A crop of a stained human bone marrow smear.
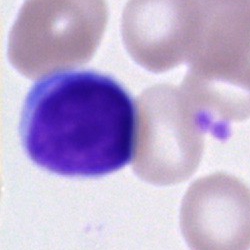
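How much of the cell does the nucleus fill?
Nearly all; very little cytoplasm is left.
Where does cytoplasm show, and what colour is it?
A thin blue rim, mainly along the left edge.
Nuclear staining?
Deep, dark purple-blue throughout.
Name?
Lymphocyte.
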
